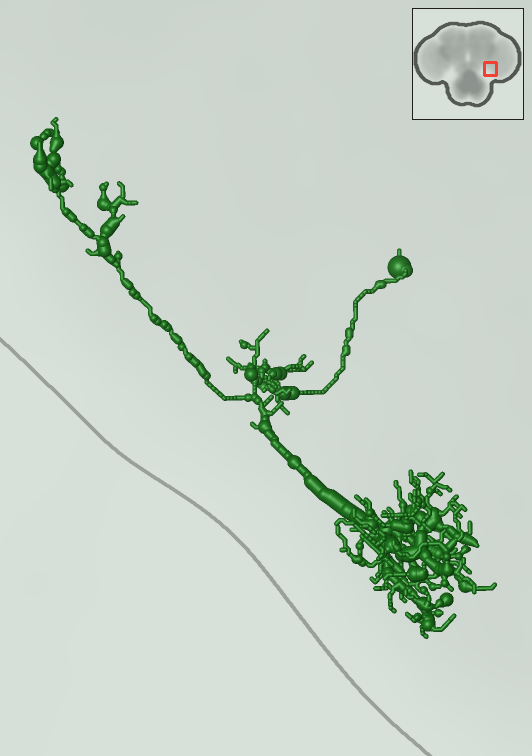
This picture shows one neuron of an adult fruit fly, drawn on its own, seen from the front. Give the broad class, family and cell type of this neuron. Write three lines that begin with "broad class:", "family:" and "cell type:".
broad class: optic-lobe intrinsic neuron
family: Y
cell type: Y3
